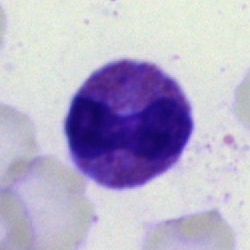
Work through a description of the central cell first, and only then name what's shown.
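A horizontal band of nucleus crosses the middle of the cell, reaching nearly from edge to edge. Its upper edge dips inward at the centre, leaving a broader dark mass on either side. Above and below it, purple-lilac cytoplasm with a mottled, faintly granular look fills the cell. The cell is an eosinophil.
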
